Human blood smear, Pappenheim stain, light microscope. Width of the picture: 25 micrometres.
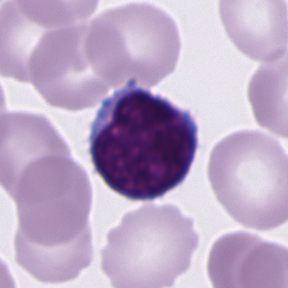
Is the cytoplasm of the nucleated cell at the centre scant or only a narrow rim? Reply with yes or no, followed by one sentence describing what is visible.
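Yes. The thin rim of cytoplasm is widest at the upper left.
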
